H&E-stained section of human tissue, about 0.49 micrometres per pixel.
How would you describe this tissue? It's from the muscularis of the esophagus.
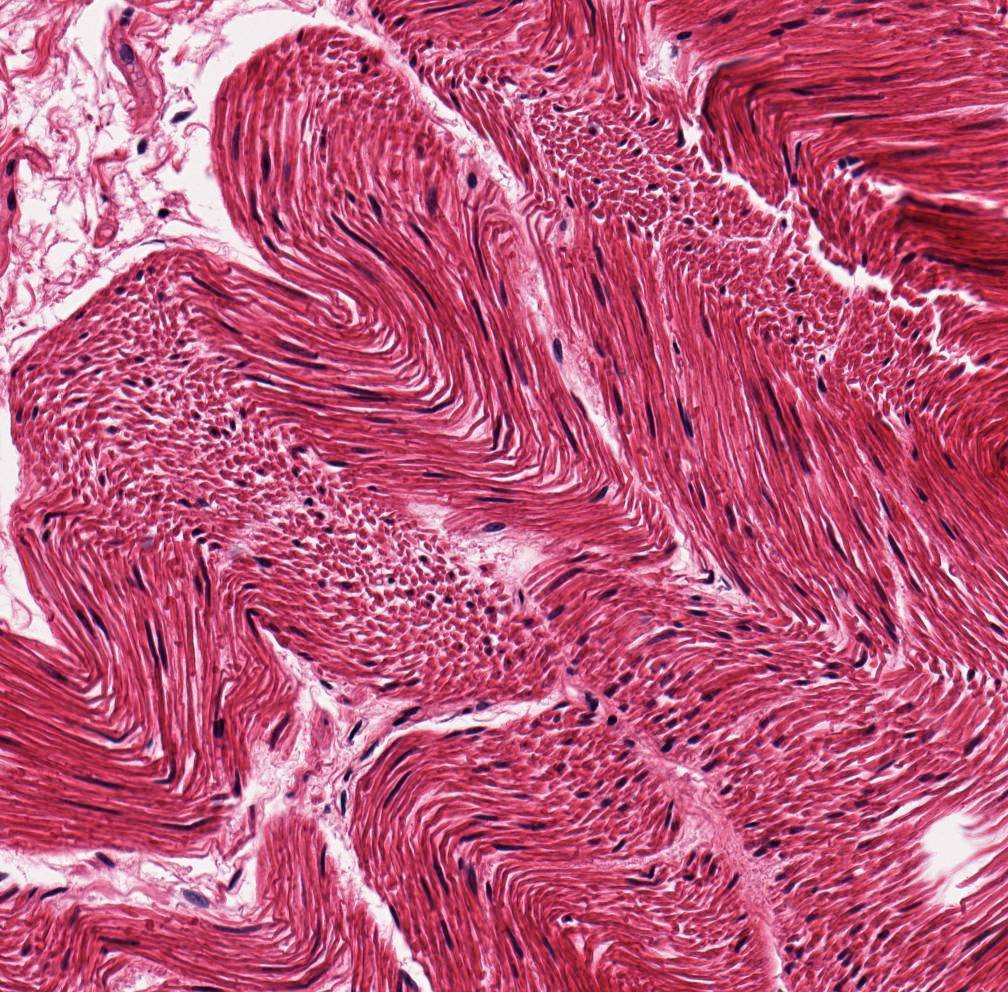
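Muscle bundles occupy nearly the entire field, running in differing directions, some cut lengthwise, others across. Where cut across, as at centre left and upper middle, they show tightly packed small rounded profiles. Where cut lengthwise, the cells are spindle-shaped, each with one dark, elongated, cigar-shaped central nucleus. Between bundles run thin pale connective tissue strands.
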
